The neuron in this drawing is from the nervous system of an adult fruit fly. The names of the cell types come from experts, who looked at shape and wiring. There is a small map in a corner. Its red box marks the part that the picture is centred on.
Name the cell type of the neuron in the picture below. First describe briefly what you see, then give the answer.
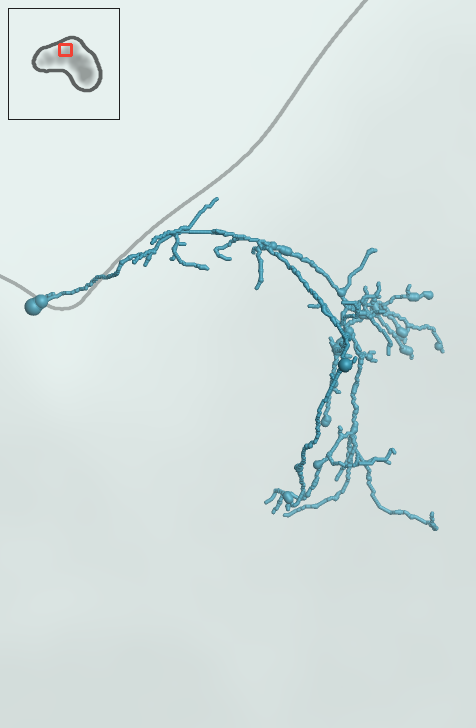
The cell body is on the left of the picture. The picture shows dozens of branch ends. This is a nerve-cord intrinsic neuron. It is of cell type IN20A.22A077.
